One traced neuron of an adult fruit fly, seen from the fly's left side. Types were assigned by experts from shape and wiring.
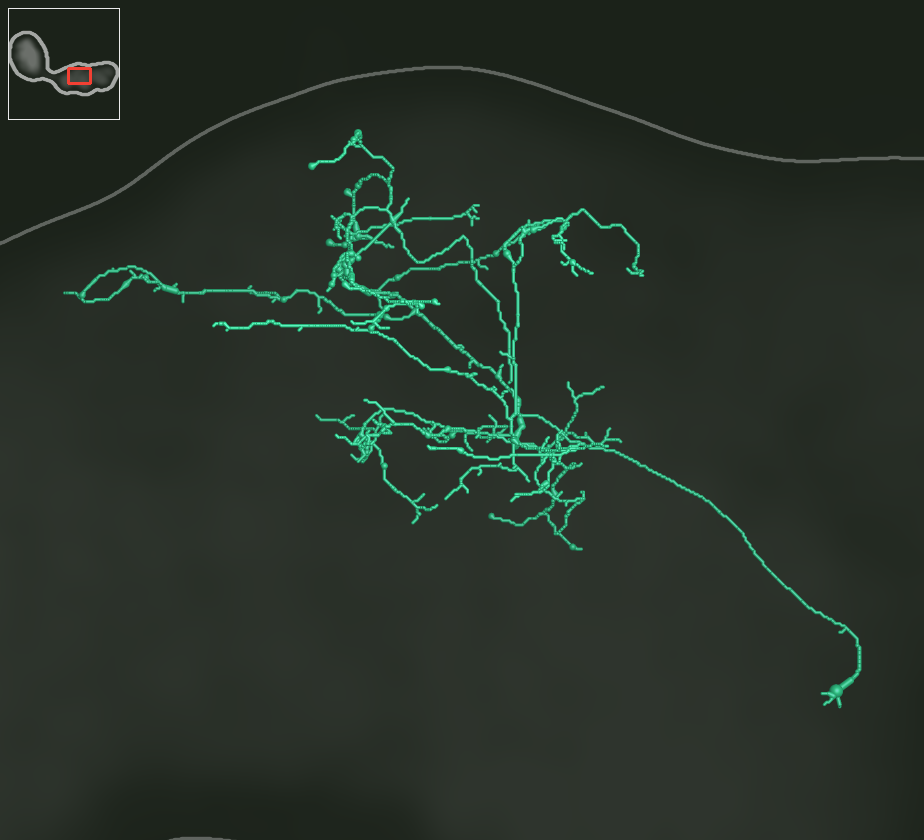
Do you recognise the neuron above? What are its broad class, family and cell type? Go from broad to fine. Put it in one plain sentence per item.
A nerve-cord intrinsic neuron of hemilineage 12A, type IN12A059_g.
